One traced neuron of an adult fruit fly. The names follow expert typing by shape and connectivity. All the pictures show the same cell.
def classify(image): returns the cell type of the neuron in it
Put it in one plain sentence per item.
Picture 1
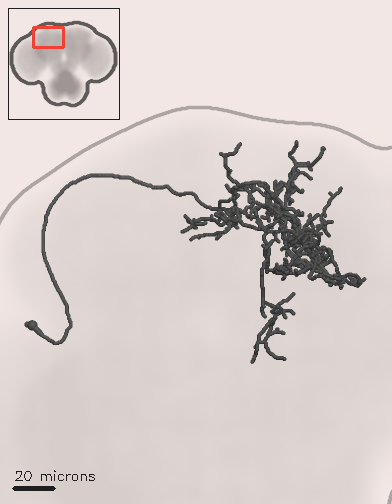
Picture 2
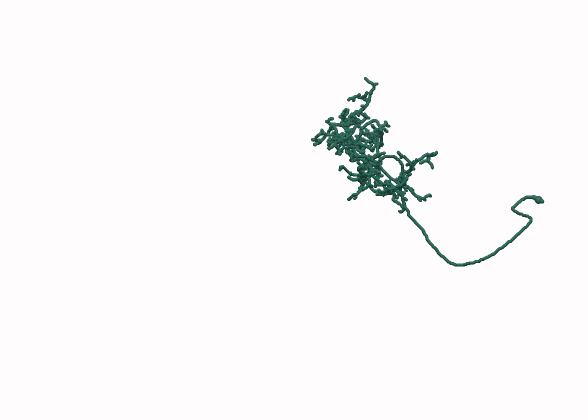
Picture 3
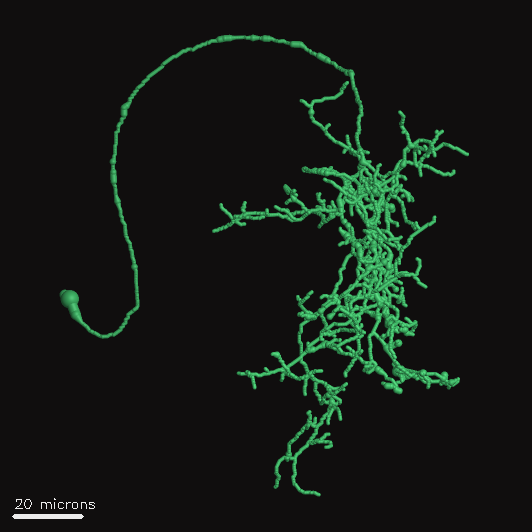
The cell type is SMP012.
